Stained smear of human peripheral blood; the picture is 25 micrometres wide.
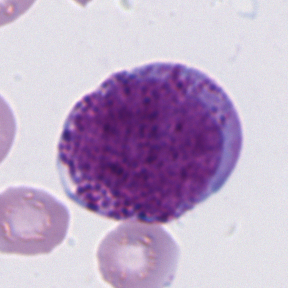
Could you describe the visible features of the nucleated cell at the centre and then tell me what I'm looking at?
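The cell outline is round to slightly oval and smooth, measuring about 16 by 14 micrometres. The nucleus is about 14 micrometres across, leaving a narrow rim of pale bluish cytoplasm that is widest on the right side. Coarse dark purple granules lie scattered over the nucleus and are packed most densely along the left and lower edge of the cell. This is a promyelocyte.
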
